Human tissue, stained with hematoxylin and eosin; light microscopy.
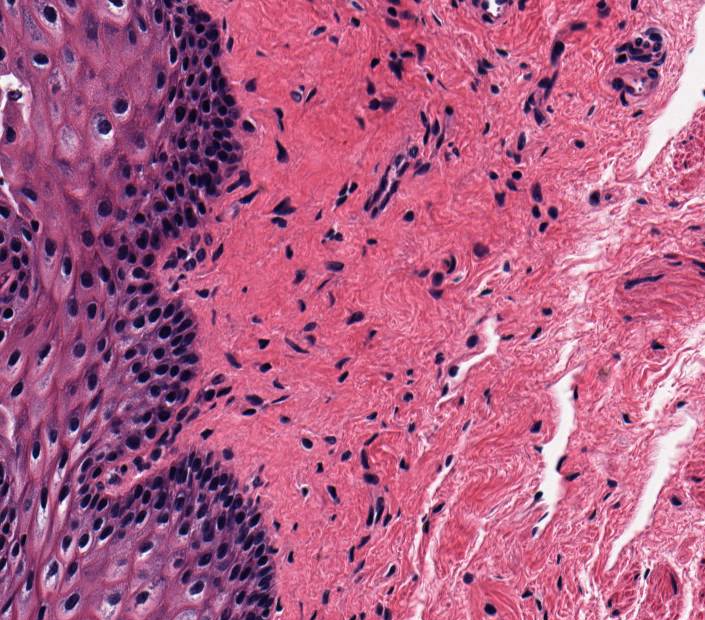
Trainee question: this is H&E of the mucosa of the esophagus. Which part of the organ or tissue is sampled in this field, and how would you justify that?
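That's loose connective tissue, the pink stuff filling the centre and right, with epithelium off to the left. The epithelium is stratified squamous, its cells getting larger and paler toward the left edge.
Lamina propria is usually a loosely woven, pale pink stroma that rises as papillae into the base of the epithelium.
Here the junction undulates, and at lower left a rounded epithelial projection bulges into the stroma. On the right, thin white clefts split the collagen.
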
